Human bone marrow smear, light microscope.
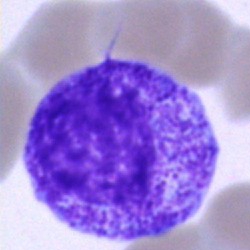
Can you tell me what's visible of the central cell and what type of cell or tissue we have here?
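See how the nucleus takes up the left and central part of the cell? The cytoplasm runs as a crescent down the right side, packed with purple granules. There's also a single thin spike sticking out from the top. That's a promyelocyte.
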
